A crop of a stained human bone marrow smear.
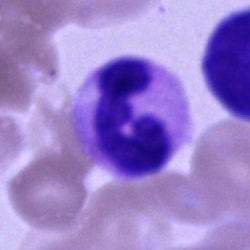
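Segmented neutrophil, middle of a stained human bone marrow smear. Chromatin dark purple and dense; no nucleoli visible. Moderate rim of pale lilac cytoplasm around the nucleus, without vacuoles.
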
